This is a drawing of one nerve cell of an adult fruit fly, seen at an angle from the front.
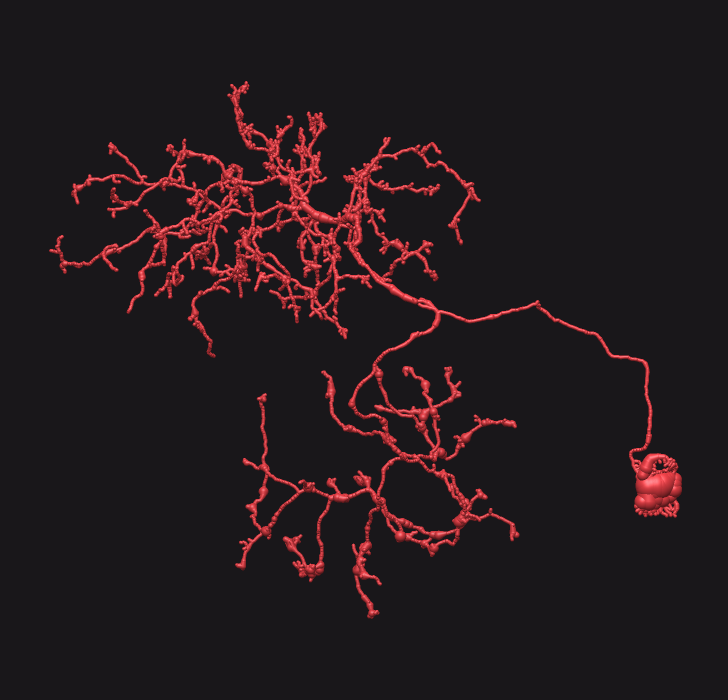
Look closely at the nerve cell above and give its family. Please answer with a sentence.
The family is Li.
